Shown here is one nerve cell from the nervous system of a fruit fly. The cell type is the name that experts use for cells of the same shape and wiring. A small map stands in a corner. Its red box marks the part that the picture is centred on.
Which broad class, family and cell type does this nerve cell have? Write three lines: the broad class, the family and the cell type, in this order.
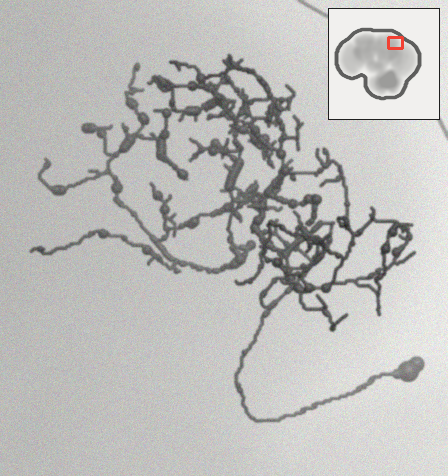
central-brain intrinsic neuron
hemilineage VPNl&d1_dorsal
LHAV5c1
